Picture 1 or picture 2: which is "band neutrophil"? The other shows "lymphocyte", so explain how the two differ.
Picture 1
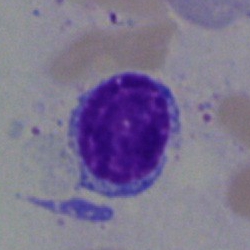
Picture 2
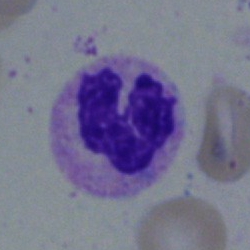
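In this pair, the lymphocyte is in picture 1 and the band neutrophil in picture 2. The nucleus of the band neutrophil is horseshoe-shaped, with a deep notch opening toward the top.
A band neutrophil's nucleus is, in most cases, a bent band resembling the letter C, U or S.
The lymphocyte's rim of cytoplasm is widest along the lower side of the cell and shows no distinct granules. The band neutrophil has a round, smooth outline, and no vacuoles are seen in its cytoplasm. Both have clumped chromatin: dense and dark purple with coarse clumps and small paler patches in the lymphocyte, coarse and clumped in the band neutrophil.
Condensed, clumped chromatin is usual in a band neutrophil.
Neither nucleus shows a nucleolus.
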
